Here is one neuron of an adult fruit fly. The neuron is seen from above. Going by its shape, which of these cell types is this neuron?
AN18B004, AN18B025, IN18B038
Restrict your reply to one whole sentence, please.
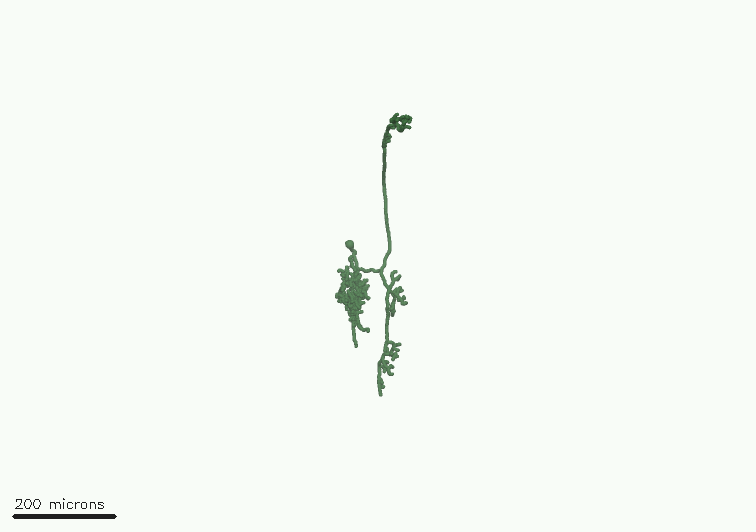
The cell type held by this neuron is AN18B025.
